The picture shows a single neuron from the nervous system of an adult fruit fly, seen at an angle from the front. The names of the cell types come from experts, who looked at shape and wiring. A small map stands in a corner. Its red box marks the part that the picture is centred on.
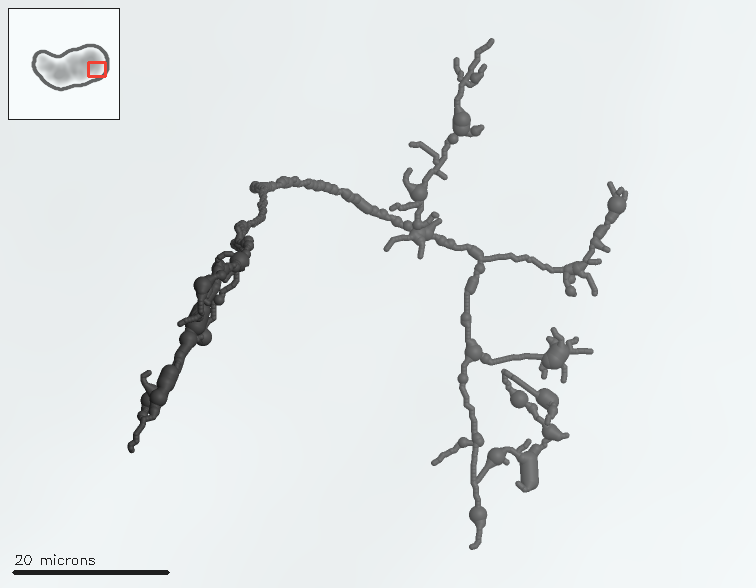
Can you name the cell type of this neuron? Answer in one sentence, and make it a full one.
The cell type this neuron represents is Tm5Y.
